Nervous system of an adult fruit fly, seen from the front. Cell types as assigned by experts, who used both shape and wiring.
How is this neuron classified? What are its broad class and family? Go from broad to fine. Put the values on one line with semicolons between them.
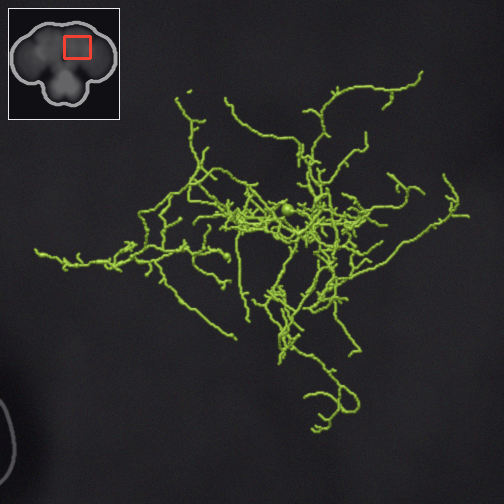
central-brain intrinsic neuron; hemilineage DL1_ventral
